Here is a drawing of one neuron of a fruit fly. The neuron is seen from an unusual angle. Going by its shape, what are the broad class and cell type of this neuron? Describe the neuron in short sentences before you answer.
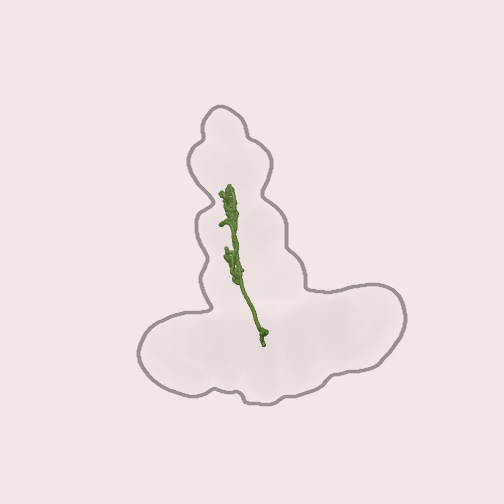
In this view it is more than twice as tall as it is wide. It is an ascending neuron. Its cell type is ANXXX171.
